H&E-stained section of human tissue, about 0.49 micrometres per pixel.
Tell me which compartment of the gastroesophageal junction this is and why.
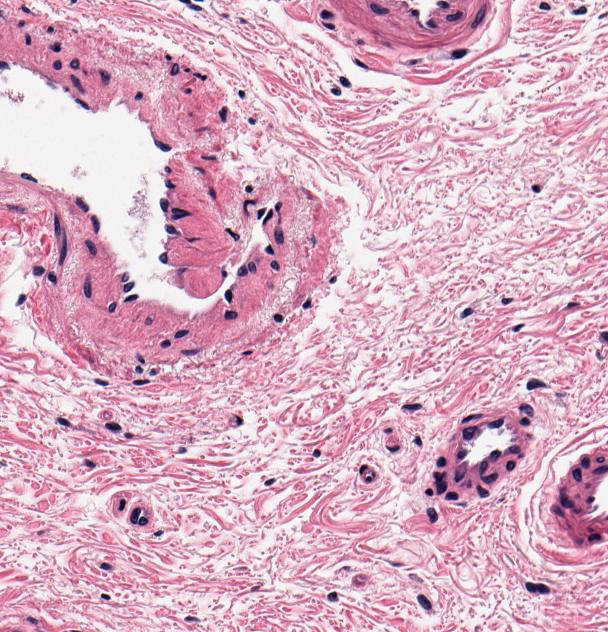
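What I'm looking at is loose connective tissue. The centre and right of the field are filled by loose stroma of thin, wavy pink collagen fibres.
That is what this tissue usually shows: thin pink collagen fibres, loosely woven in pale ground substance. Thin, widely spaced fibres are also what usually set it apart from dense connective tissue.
I see only sparse small dark nuclei scattered through it. In the upper left, a large structure with a thick pink wall surrounds an open lumen; its wall is made of eosinophilic cells with elongated dark nuclei.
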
